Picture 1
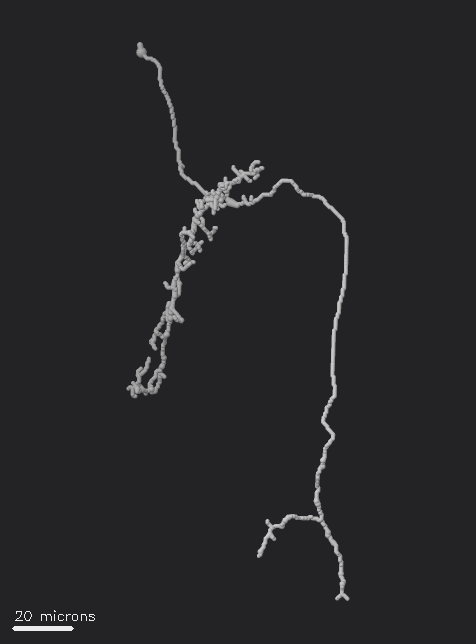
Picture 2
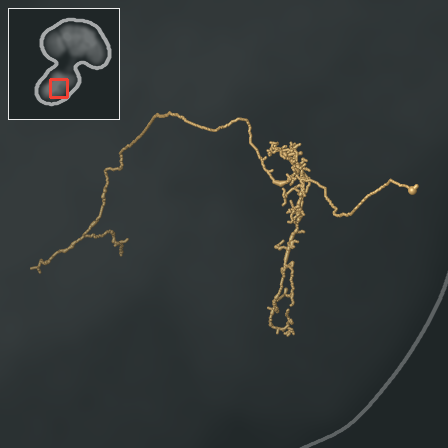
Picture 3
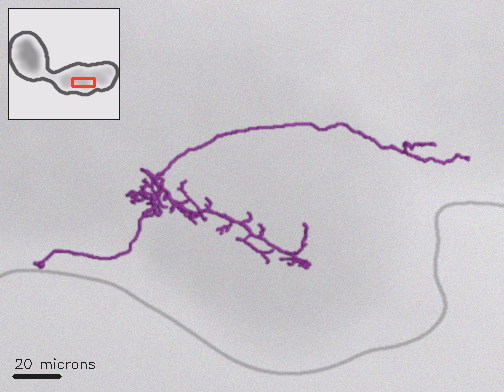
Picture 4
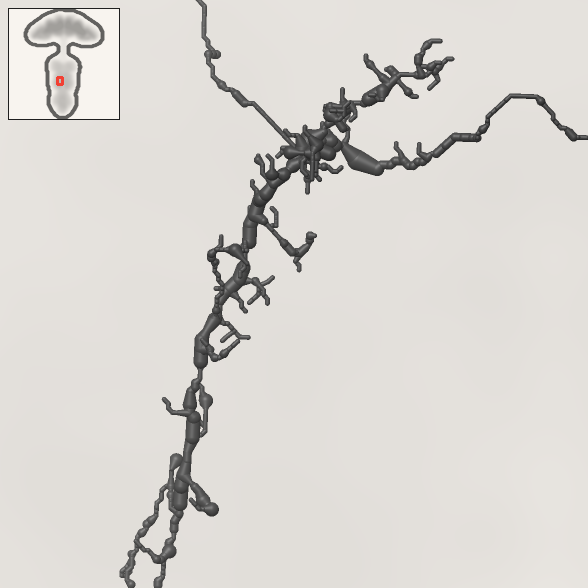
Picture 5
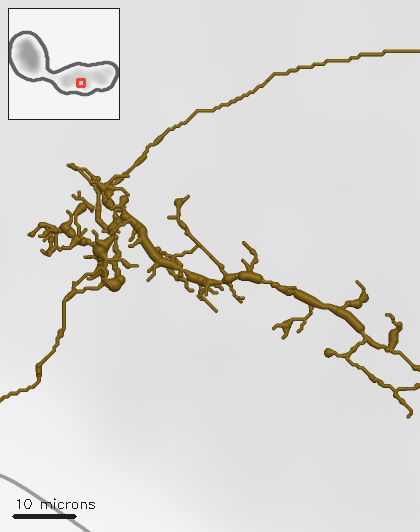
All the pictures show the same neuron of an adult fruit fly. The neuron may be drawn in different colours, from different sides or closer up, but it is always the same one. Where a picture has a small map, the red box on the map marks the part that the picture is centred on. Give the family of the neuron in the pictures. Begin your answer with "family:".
family: hemilineage 10B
